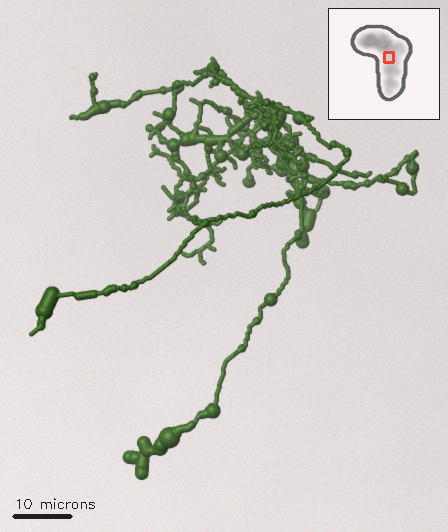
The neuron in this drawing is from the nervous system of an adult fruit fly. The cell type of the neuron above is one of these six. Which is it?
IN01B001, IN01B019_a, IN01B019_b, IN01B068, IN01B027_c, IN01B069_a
IN01B069_a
